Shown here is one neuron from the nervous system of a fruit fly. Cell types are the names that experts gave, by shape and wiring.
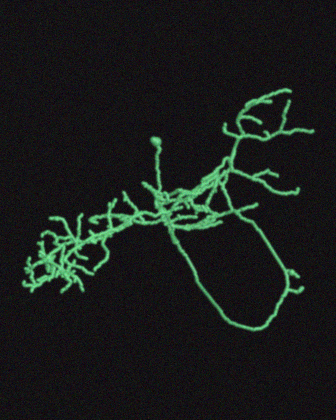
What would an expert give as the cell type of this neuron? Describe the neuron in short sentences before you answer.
Dozens of branch ends can be seen. As drawn here it is about as wide as it is tall. This is a central-brain intrinsic neuron. Its cell type is AVLP225_b1.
